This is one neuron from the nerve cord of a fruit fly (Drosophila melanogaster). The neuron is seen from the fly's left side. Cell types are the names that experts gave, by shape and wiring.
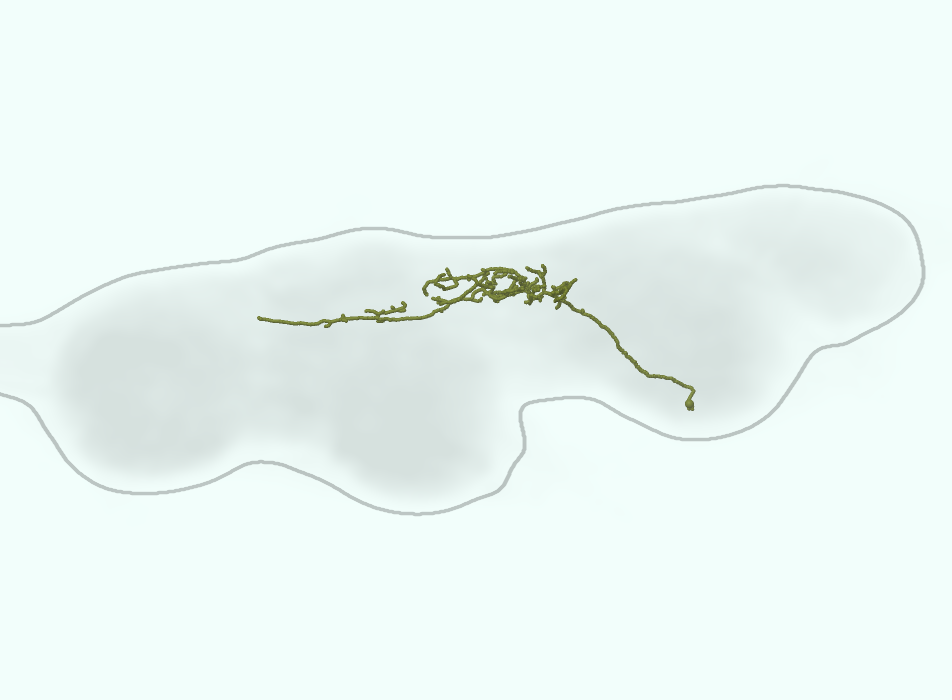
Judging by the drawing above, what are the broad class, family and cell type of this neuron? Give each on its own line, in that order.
nerve-cord intrinsic neuron
hemilineage 16B
IN16B084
